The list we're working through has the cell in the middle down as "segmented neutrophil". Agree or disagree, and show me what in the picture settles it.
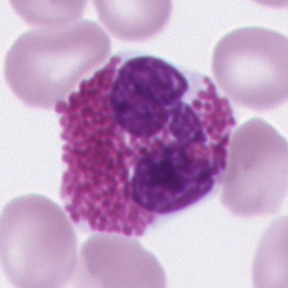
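Those granules catch the eye first: coarse, reddish-pink, and packed through the cytoplasm. Coarseness like that goes with eosinophil, not segmented neutrophil.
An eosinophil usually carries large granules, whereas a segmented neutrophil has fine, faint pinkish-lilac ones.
Next, their shape: round, and of fairly even size. That again points towards eosinophil.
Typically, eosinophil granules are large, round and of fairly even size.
They crowd most thickly on the left side of the cell. As for the nucleus, the chromatin is dense, dark purple and coarsely clumped, and no nucleoli are visible. No vacuoles appear in the cytoplasm either. Weighing it all, segmented neutrophil does not fit; the cell is an eosinophil.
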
